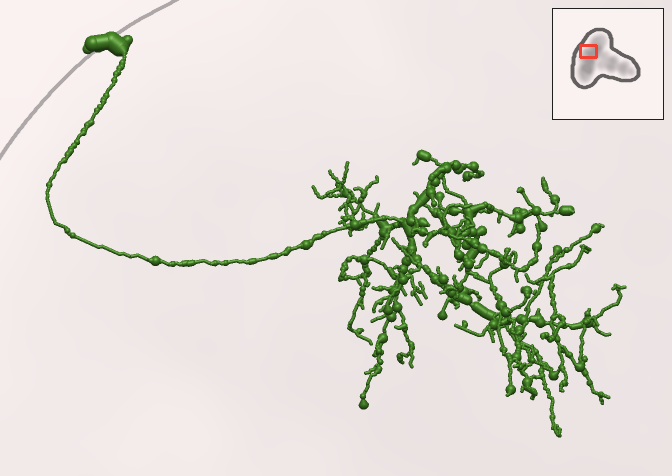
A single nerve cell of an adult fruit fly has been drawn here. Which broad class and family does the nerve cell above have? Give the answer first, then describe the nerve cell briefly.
This is a central-brain intrinsic neuron. Its family is hemilineage MD3. The cell body can be seen at the upper left of the picture. Dozens of branch ends can be seen.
